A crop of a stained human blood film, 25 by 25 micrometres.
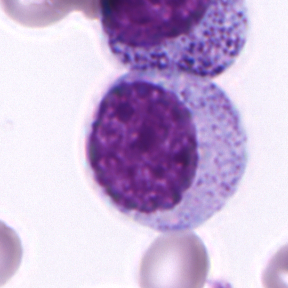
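Myelocyte, centre of a stained peripheral blood smear. Nucleus off-centre, toward the left of the cell. Pale bluish-lilac cytoplasm forms a broad crescent right of the nucleus, with fine purple granules scattered through it. Paler, granule-poor zone beside the nucleus's right edge.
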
